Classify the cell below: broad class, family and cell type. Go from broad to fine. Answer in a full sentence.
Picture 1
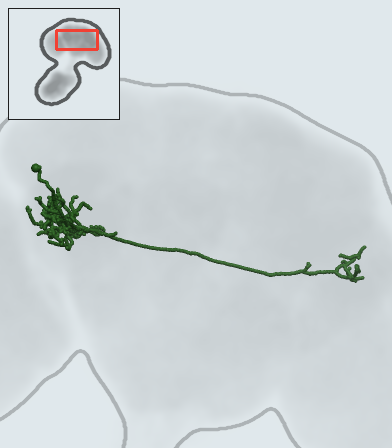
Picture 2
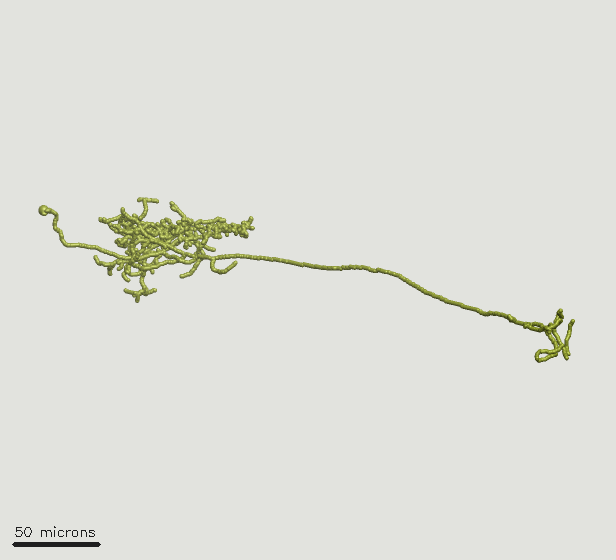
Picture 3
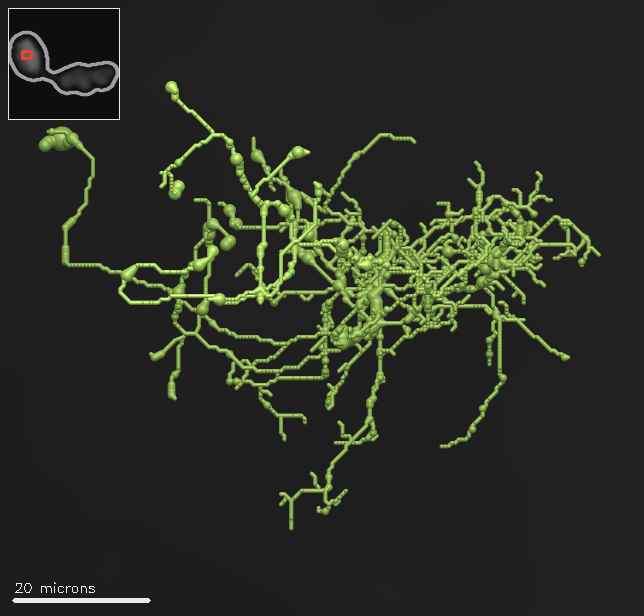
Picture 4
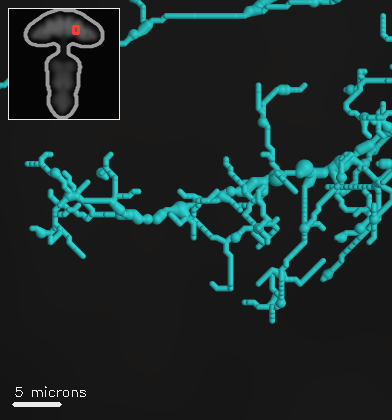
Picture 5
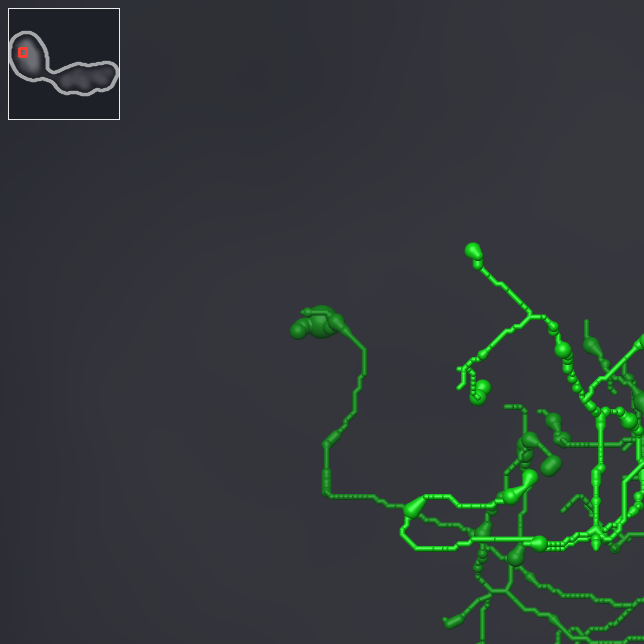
A central-brain intrinsic neuron of hemilineage VLPl&d1_lateral, type CB1109.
